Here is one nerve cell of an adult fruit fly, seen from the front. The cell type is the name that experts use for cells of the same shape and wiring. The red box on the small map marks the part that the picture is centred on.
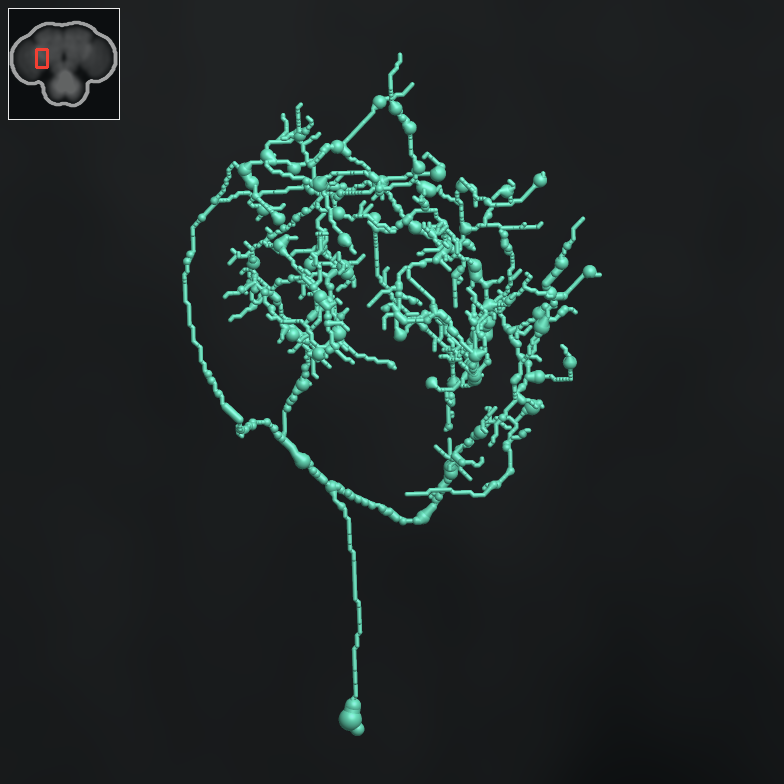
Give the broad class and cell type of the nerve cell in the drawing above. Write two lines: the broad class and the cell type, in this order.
central-brain intrinsic neuron
CB3042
